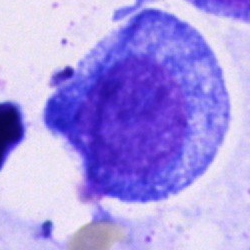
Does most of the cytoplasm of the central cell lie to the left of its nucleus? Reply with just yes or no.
No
